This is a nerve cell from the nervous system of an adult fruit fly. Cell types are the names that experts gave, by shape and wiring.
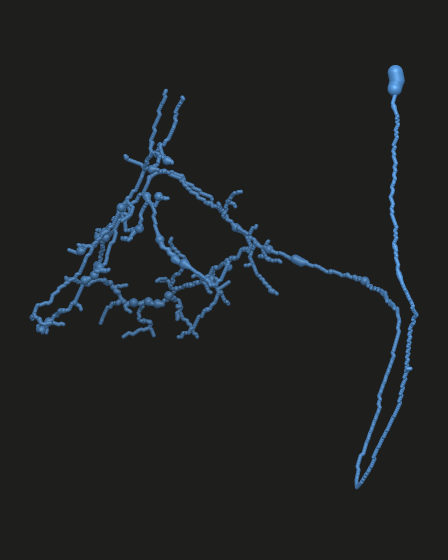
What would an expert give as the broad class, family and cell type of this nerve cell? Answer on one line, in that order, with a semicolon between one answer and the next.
nerve-cord intrinsic neuron; hemilineage 02A; IN02A067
